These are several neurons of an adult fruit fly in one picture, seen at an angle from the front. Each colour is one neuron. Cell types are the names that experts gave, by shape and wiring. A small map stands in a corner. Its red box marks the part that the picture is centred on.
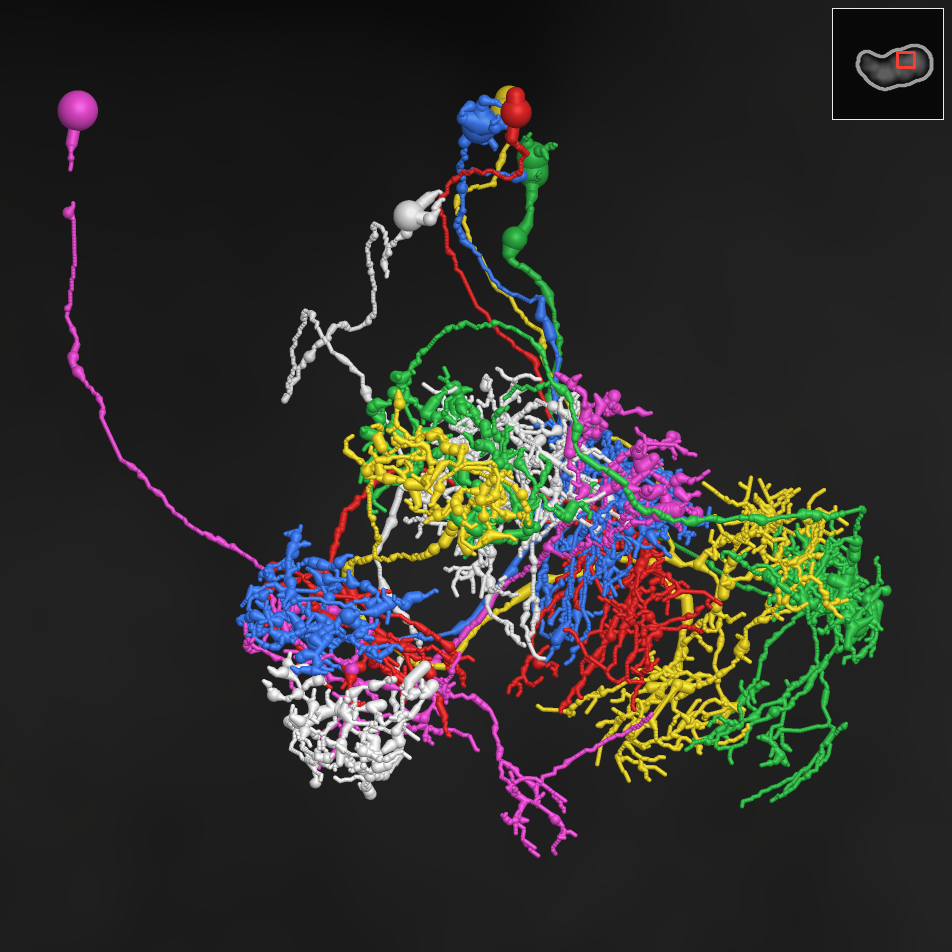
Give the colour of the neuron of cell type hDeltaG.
green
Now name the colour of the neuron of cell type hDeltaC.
yellow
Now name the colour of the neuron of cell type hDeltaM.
white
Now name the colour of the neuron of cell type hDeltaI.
red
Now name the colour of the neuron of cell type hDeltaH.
blue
